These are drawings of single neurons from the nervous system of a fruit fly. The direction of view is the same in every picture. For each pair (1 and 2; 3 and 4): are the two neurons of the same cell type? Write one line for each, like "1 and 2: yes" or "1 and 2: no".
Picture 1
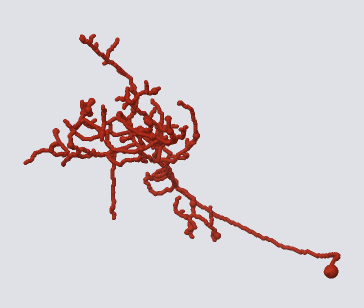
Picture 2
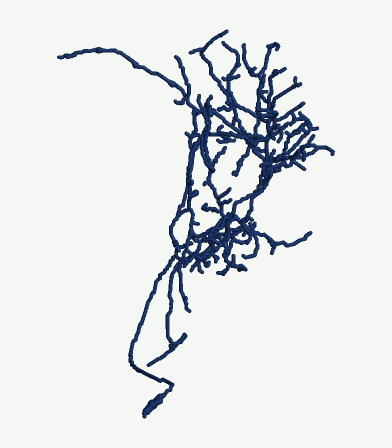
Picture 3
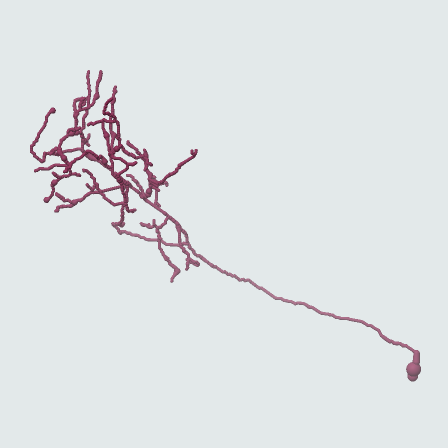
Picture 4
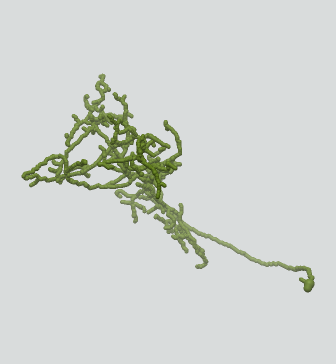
1 and 2: no
3 and 4: yes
